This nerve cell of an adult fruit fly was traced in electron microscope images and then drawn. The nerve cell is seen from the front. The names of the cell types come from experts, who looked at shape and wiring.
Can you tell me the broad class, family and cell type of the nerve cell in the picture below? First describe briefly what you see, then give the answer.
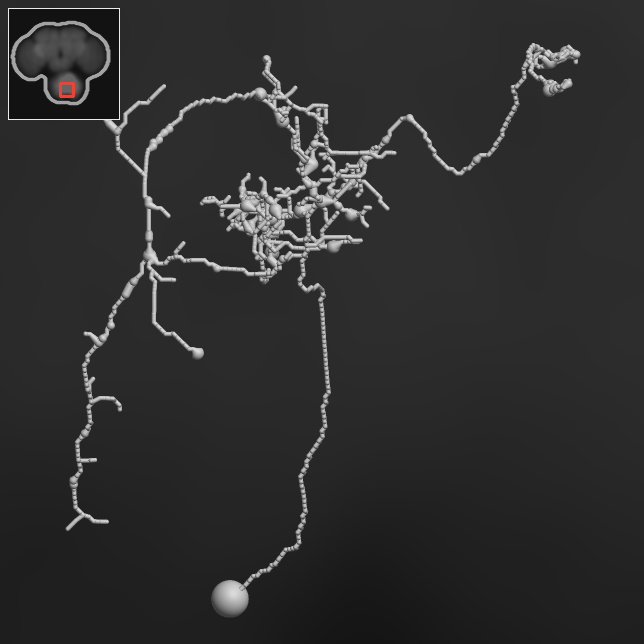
Dozens of branch ends can be seen. In this view it is about as wide as it is tall. Its broad class is nerve-cord intrinsic neuron. Its family is hemilineage 10B. The cell type is IN10B057.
